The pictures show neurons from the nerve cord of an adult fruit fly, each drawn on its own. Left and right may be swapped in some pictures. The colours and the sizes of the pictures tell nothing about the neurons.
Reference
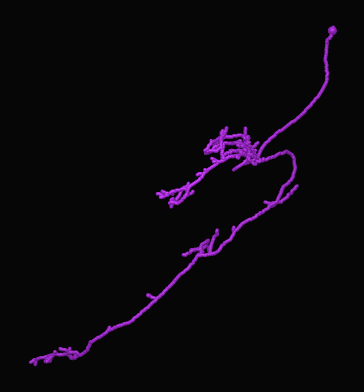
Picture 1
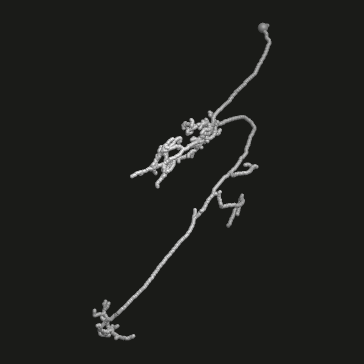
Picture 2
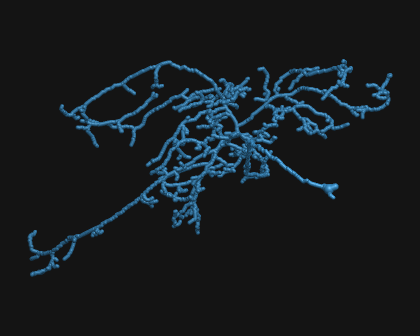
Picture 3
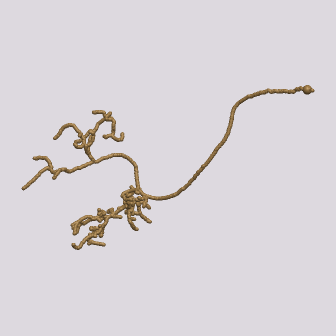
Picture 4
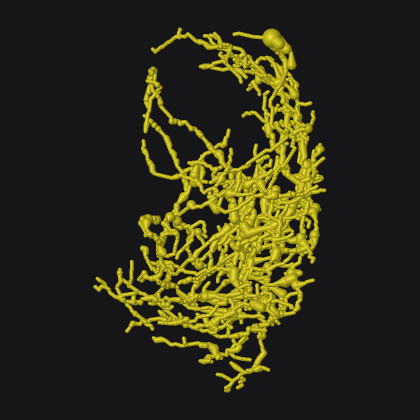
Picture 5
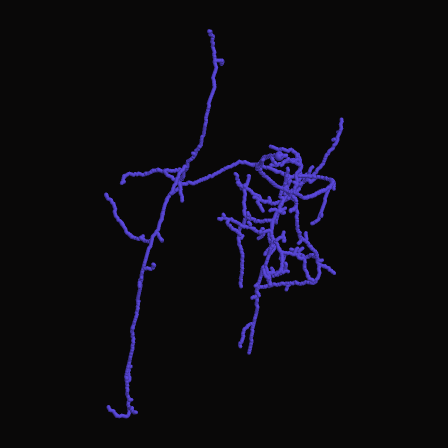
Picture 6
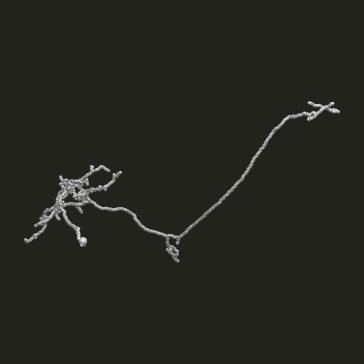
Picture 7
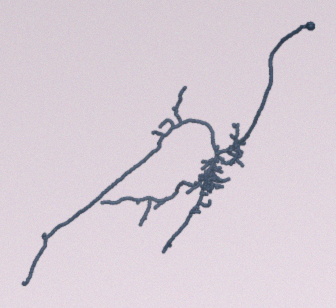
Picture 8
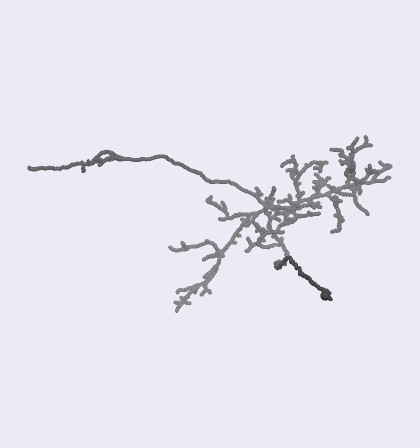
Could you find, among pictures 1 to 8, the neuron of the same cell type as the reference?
Picture 1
